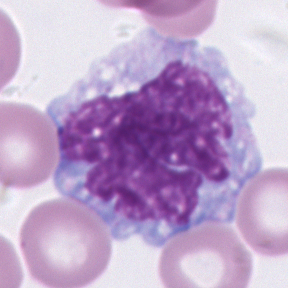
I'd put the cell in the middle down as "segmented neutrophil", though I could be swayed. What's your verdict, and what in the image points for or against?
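No, segmented neutrophil does not fit; the cell in the middle is a monocyte. Point one, the nucleus: it is irregular and folded, with indentations in its outline.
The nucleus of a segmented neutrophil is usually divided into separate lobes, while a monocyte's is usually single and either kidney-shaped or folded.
The folded nucleus here goes with monocyte. Point two, the cytoplasm: it is pale greyish-blue.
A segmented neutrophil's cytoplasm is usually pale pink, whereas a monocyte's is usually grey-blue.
The colour therefore also favours monocyte over segmented neutrophil. Also seen: the outline is irregular and ruffled rather than smoothly round, the rim of cytoplasm is narrowest on the left side, many small clear vacuoles give the cytoplasm a foamy look, and no coarse coloured granules are present.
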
